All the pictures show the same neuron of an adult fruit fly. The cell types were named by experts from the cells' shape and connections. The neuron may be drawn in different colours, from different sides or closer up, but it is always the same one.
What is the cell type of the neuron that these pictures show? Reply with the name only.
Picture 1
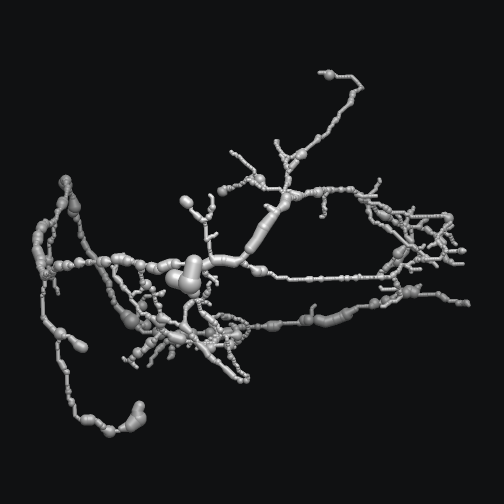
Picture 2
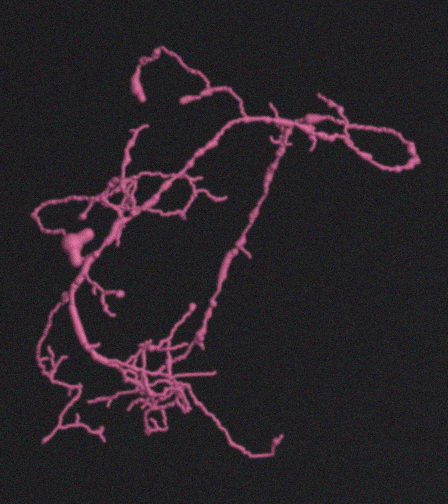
IN13A043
